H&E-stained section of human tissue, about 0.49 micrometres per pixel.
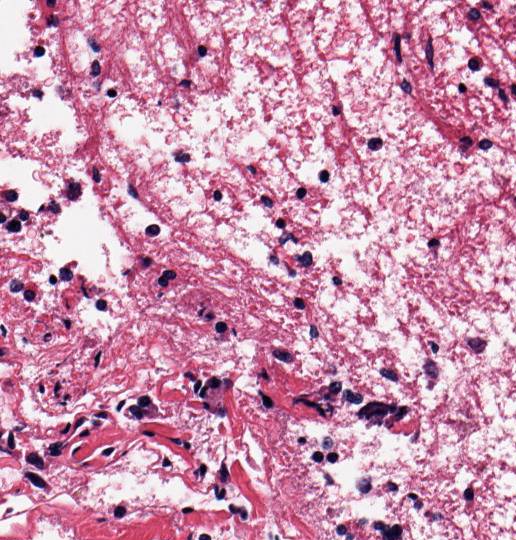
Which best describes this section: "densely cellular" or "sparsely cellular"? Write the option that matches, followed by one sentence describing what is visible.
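Sparsely cellular. In the central meshwork the nuclei are sparse and set well apart.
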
